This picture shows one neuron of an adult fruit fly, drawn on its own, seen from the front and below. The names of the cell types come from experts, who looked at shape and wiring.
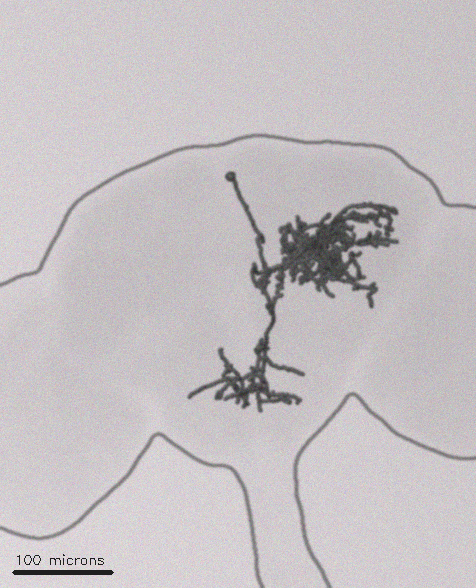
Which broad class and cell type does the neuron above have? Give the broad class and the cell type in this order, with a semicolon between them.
central-brain intrinsic neuron; CL211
